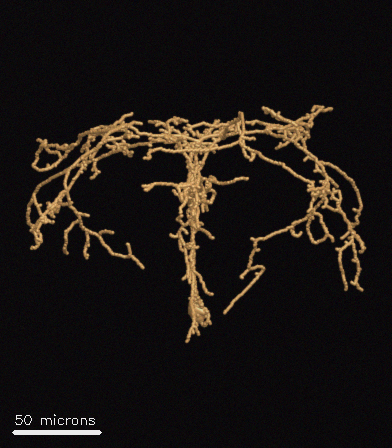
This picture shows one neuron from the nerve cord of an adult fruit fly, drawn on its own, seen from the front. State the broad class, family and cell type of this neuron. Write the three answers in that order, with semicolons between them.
ascending efferent neuron; hemilineage 00B; EA00B007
